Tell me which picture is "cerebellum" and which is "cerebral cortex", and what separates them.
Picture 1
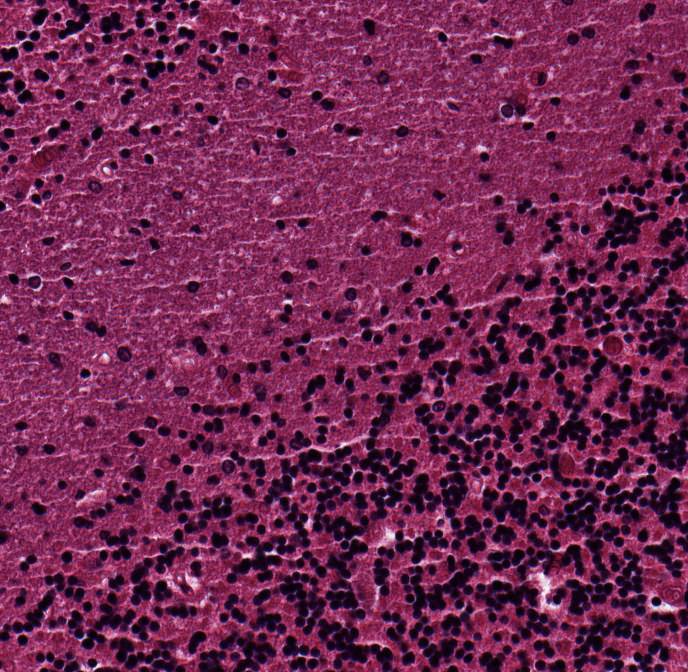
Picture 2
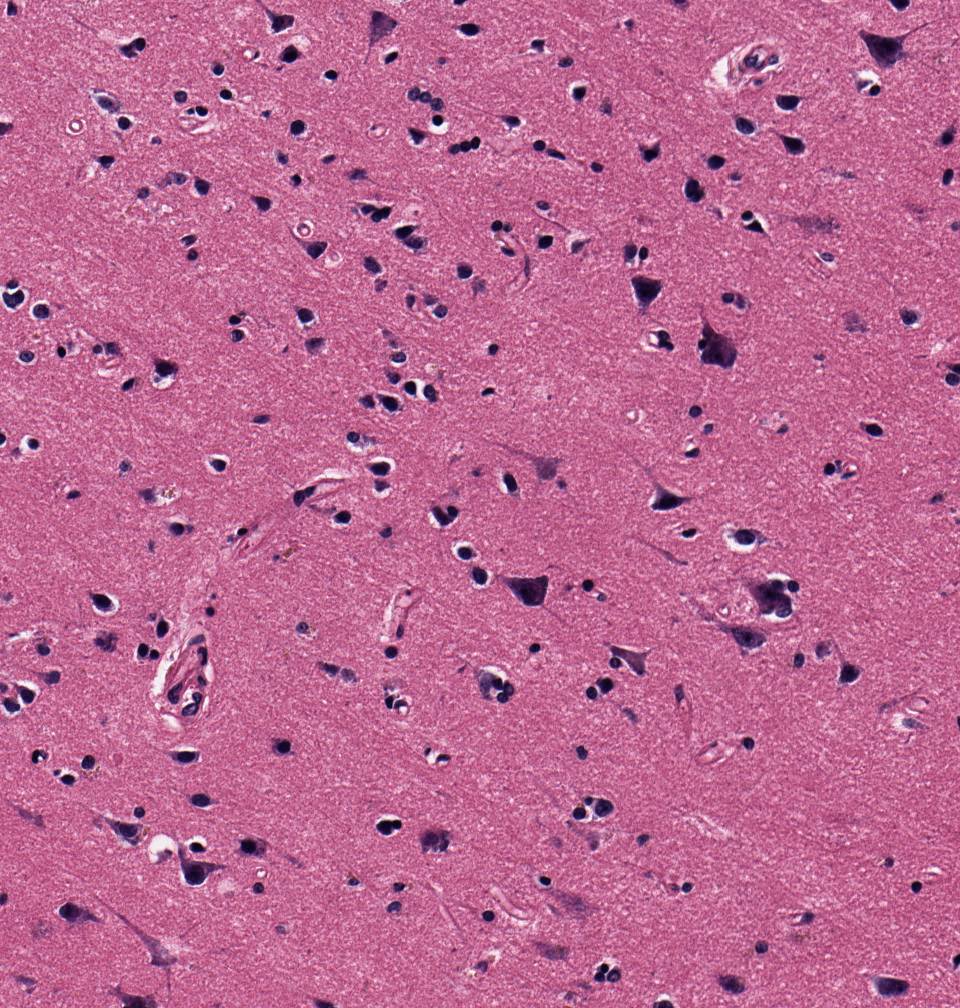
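Picture 1 shows cerebellum; picture 2, cerebral cortex. In the cerebellum the field splits into a pale, sparsely nucleated pink zone at upper left and a densely nucleated dark zone at lower right. Its dense zone is crowded with small, round, darkly stained nuclei showing little visible cytoplasm; its pale zone is finely textured pink material with scattered small nuclei.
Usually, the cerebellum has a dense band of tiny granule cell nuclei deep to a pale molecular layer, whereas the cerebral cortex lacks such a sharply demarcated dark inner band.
The cerebral cortex instead shows single cells scattered through a finely granular pink matrix across the field, without sheets, glands or tubules. Dark purple triangular cell bodies with a tapering process, shaped like pyramidal neurons, lie scattered, for example right of centre, and small round dark nuclei far outnumber them.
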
